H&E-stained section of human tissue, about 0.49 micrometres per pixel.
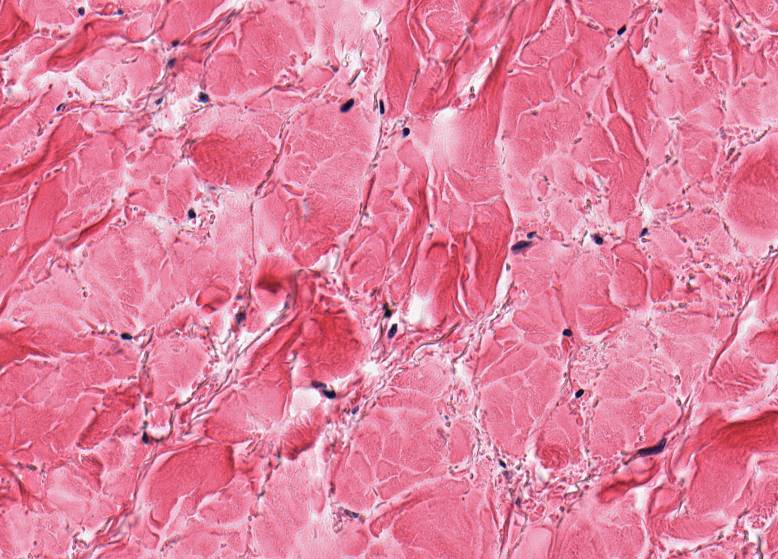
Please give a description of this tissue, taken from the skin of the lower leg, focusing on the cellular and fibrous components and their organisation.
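Seen here are closely packed pink fibres filling the whole field, most cut across or obliquely into polygonal and rounded profiles. The profiles vary clearly in size, from small and rounded to large and polygonal. Nuclei are sparse, small, dark and oval, sitting at fibre edges or between fibres, not in fibre centres. Thin strands of loose, wispy connective tissue with a few spindle-shaped nuclei run between the fibres.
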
